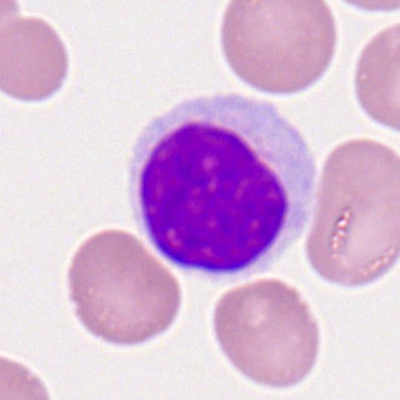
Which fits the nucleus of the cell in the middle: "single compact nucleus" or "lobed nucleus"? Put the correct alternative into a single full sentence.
There is one compact round, oval or kidney-shaped nucleus in this cell.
